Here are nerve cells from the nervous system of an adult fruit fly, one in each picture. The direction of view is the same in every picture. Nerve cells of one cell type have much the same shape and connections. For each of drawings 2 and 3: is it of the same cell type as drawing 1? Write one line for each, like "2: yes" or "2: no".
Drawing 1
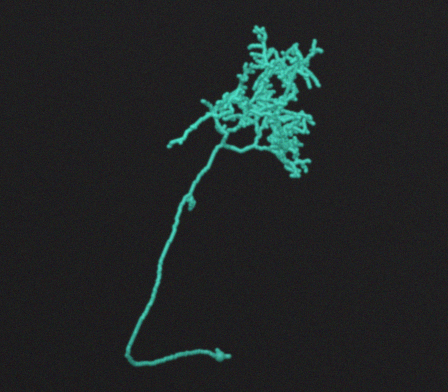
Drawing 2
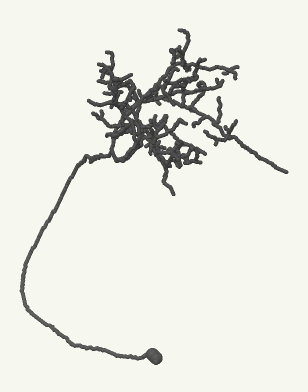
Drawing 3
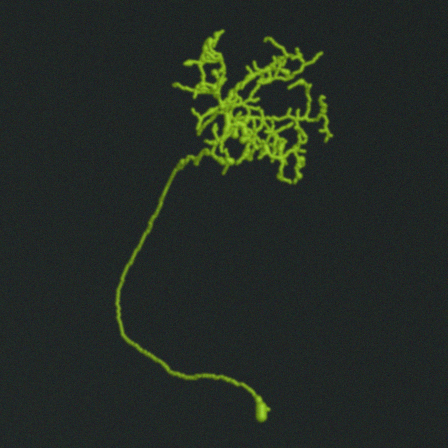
2: no
3: no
